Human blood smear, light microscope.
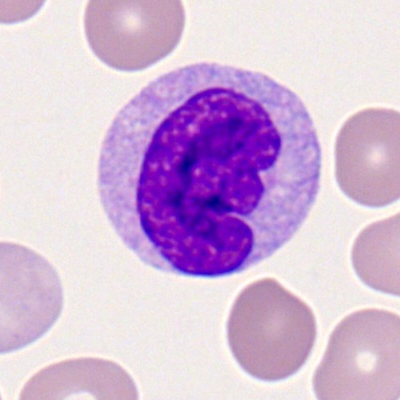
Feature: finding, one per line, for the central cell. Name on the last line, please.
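Nucleus: kidney-shaped, indentation on the right side
Nucleoli: none seen
Cytoplasm: pale lilac
Granules: no large, distinct ones
Cell: monocyte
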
